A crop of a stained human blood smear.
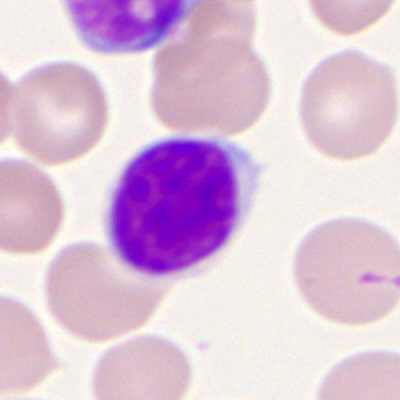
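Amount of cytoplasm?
Scant; only a thin rim around the nucleus.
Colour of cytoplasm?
Pale blue.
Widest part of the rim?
Right side of the nucleus; a small pointed cytoplasmic projection sticks out at the upper right of the cell.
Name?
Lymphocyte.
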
